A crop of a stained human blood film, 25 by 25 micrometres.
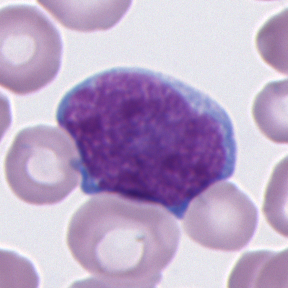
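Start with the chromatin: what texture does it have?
Finely stippled, with only a few slightly darker patches.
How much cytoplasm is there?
A thin rim, a little wider at the upper right; the nucleus, about 15 by 11 micrometres, fills about 80% of a cell about 16 by 12 micrometres.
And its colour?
Blue, deepest where it touches red cells, and I see no granules.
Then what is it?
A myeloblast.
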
